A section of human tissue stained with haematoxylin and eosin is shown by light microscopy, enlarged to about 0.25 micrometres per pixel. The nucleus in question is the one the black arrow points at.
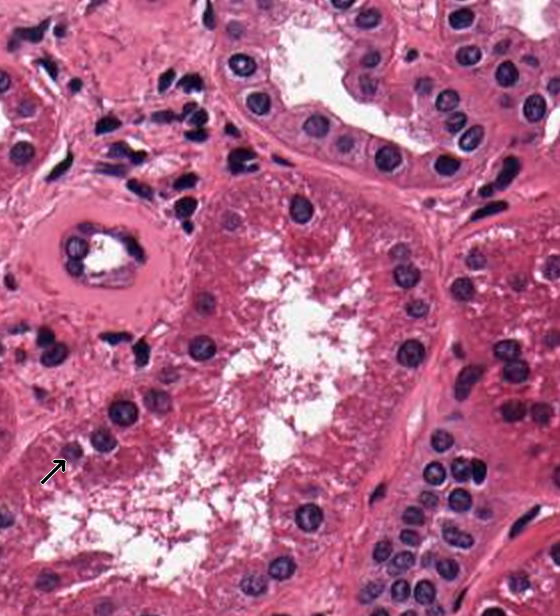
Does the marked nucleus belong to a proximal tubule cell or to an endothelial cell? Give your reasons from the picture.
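This is a proximal tubule cell. The cytoplasm is pink and granular and fills the space between the nucleus and the lumen, which holds pale, frothy material. The cell is one of a single row of cells lining the tubule lumen, with no clear border separating it from its neighbours.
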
